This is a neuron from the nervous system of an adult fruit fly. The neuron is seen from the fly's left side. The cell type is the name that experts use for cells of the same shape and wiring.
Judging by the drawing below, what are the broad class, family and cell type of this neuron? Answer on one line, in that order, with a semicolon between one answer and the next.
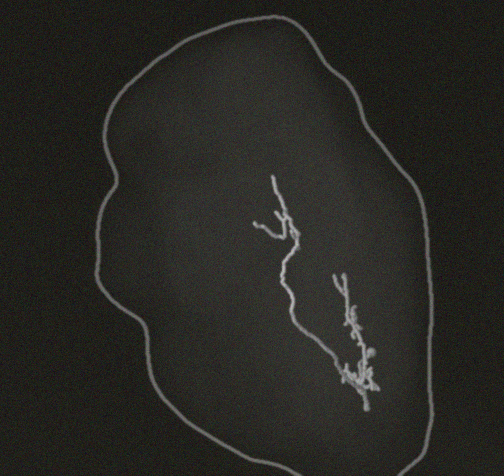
central-brain intrinsic neuron; hemilineage LB19; GNG418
